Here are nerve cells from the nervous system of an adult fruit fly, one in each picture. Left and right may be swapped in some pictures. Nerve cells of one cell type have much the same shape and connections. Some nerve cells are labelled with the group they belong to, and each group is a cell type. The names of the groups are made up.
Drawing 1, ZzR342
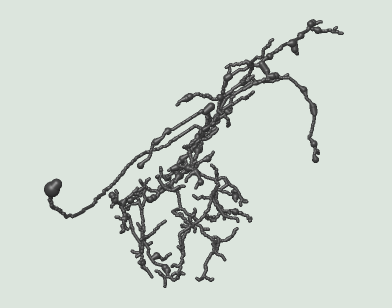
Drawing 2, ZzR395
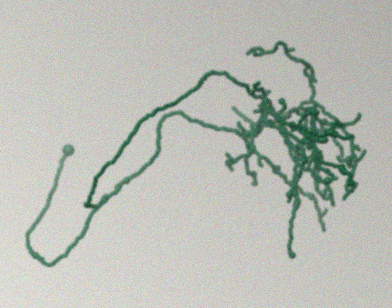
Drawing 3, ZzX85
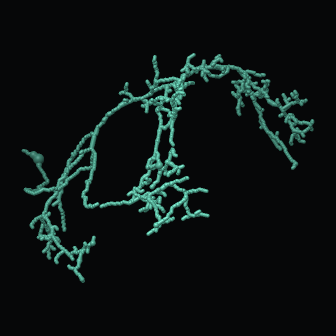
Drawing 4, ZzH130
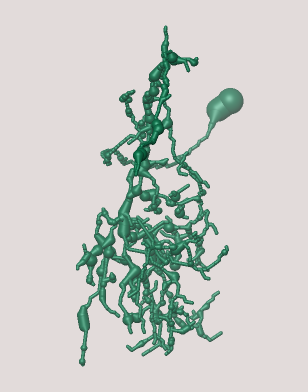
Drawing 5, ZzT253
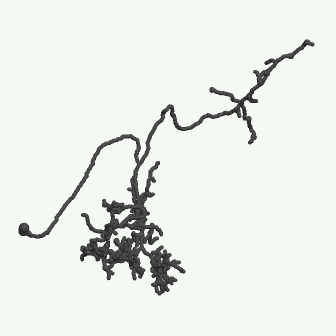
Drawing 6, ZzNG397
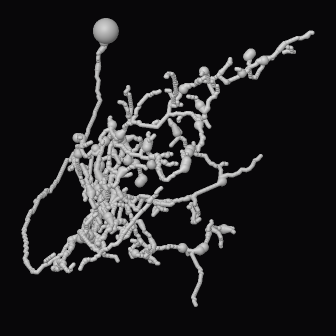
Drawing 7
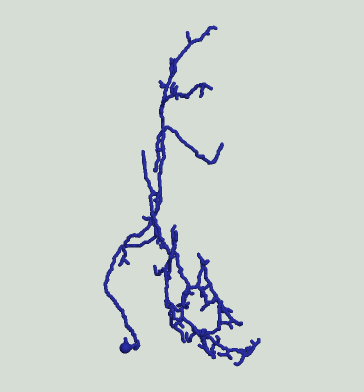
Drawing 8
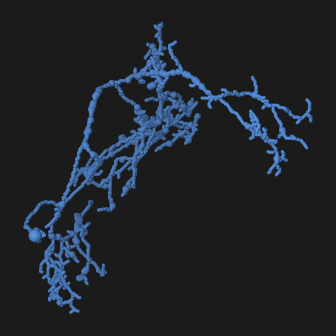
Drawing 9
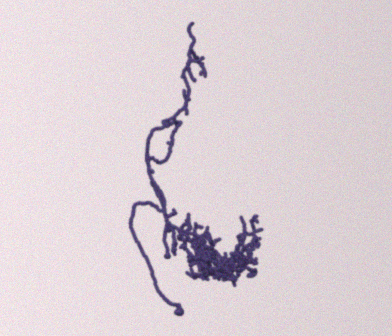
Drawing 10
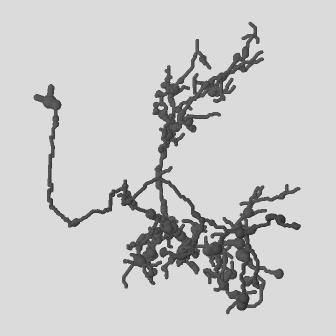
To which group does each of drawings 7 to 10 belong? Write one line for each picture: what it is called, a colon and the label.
7: ZzR342
8: ZzX85
9: ZzT253
10: ZzT253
